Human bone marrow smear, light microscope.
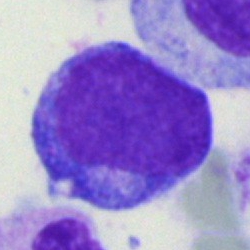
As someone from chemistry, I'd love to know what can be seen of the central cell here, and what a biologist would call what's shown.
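Start with the outline: it is rounded, and the edge is mostly smooth. Now look into the nucleus, where the chromatin is finely textured and fairly even throughout. The cytoplasm around it stains blue. Just below the nucleus, notice a pale zone where the cytoplasm stains lighter. What you are looking at is a blast.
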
